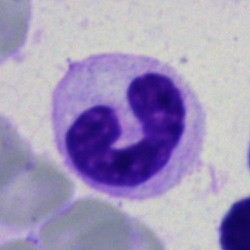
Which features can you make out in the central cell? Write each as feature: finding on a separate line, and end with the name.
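Nucleus: one curved horseshoe-shaped band, not split into lobes
Gap inside curve: opens toward top
Chromatin: coarsely clumped, dark purple
Cytoplasm: plentiful, pale lilac
Identity: band neutrophil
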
